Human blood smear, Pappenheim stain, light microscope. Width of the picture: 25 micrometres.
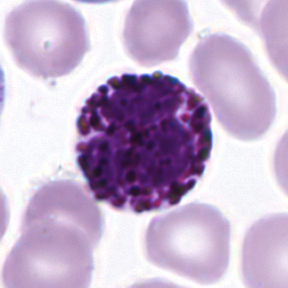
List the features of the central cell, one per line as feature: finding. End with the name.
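Granules: coarse and dark purple, crowding the whole cell, it seems
Granule size: varying from one to the next
Granule spread: over the centre as well as along the edge
Nucleus: outline largely lost beneath the granules, as far as I can tell
Size: about 13 micrometres across
Name: basophil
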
